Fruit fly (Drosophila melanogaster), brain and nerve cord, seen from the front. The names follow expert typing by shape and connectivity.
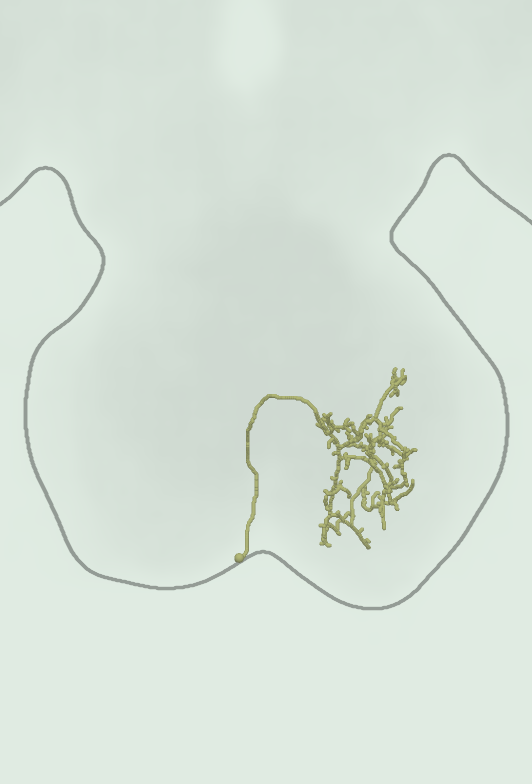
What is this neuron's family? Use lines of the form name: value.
family: hemilineage 12B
